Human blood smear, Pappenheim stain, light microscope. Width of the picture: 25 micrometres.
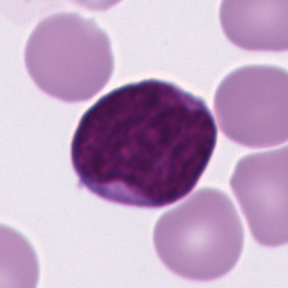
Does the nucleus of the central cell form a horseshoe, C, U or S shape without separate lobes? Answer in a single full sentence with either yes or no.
No, rather than a horseshoe, C, U or S shape, the nucleus is a compact round or oval mass.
